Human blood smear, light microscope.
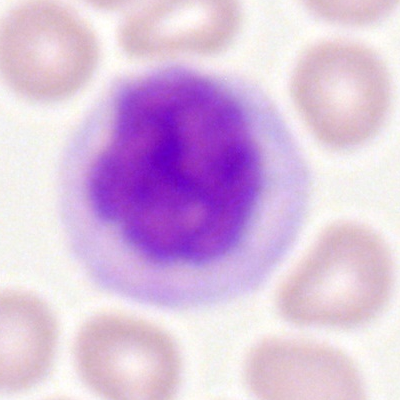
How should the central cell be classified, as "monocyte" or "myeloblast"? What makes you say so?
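Central cell: monocyte. Nucleus irregular, with a folded outline and several indentations. Nucleus off-centre, toward upper left of cell. Chromatin deep purple, with uneven darker and lighter patches. Moderate rim of pale lilac cytoplasm around nucleus.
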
